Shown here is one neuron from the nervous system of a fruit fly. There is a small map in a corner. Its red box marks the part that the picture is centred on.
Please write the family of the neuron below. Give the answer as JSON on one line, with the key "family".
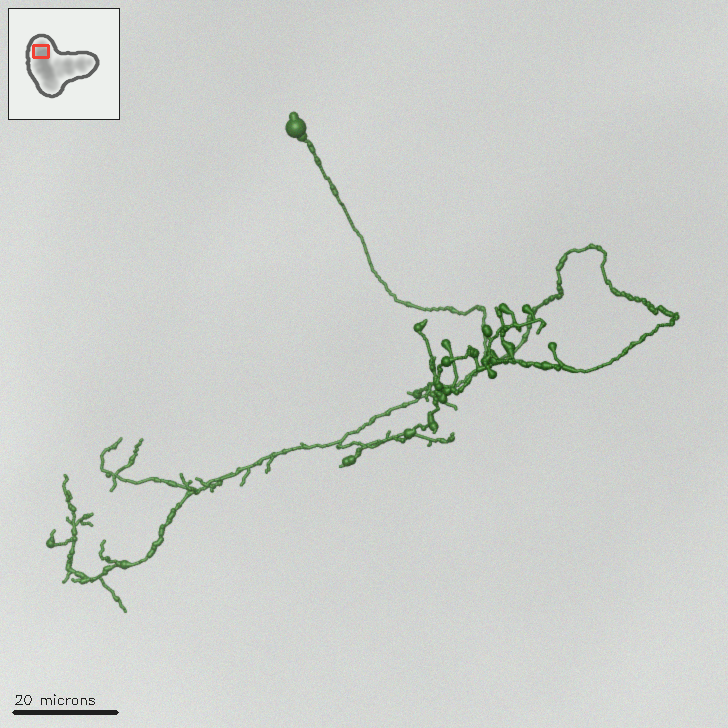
{"family": "hemilineage SLPav3"}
